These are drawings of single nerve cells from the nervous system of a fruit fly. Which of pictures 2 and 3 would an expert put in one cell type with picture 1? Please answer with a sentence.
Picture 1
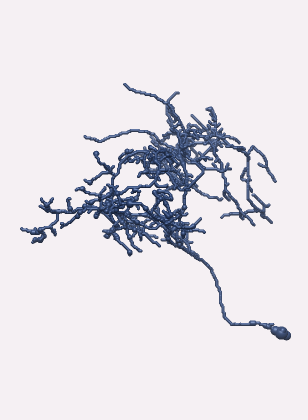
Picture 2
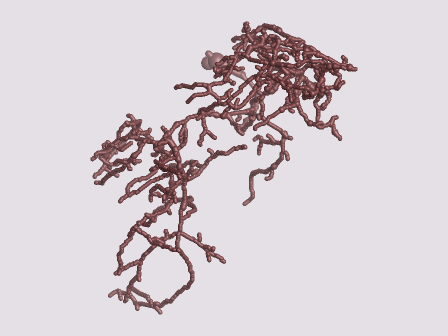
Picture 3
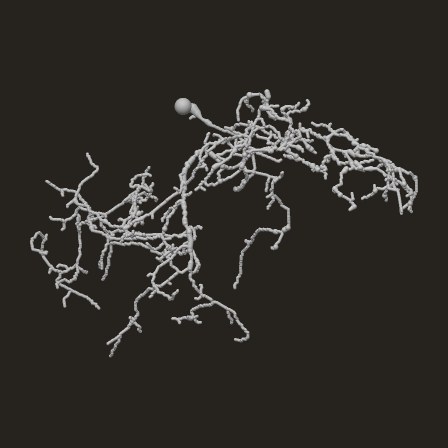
Picture 2 and picture 3 are of the same cell type.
